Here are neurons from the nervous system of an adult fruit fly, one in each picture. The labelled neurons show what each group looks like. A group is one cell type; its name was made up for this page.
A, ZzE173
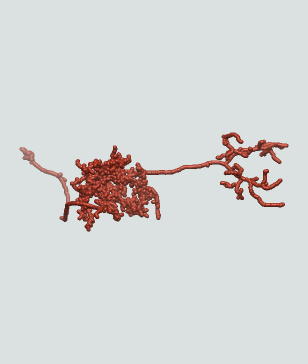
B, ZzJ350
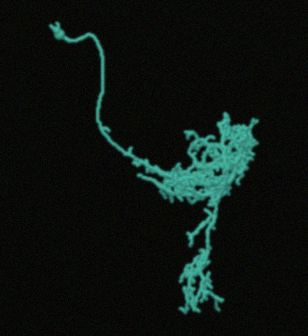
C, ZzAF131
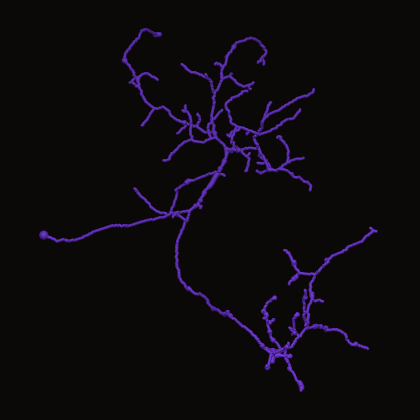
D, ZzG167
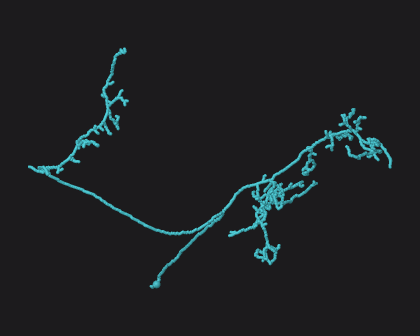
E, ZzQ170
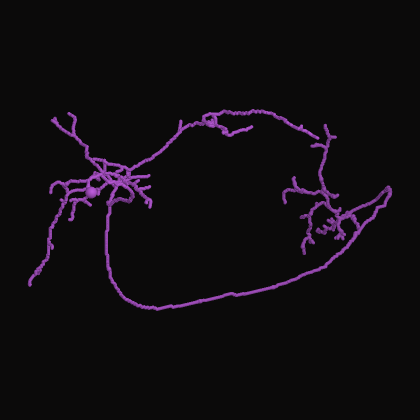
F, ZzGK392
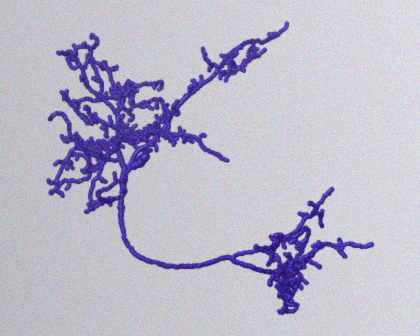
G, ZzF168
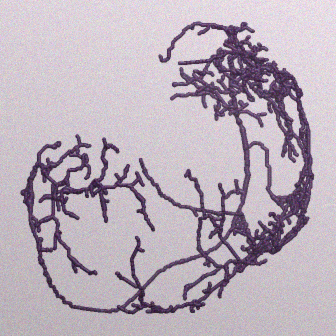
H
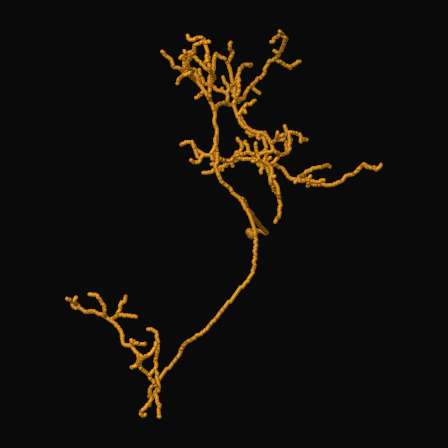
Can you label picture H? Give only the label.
ZzG167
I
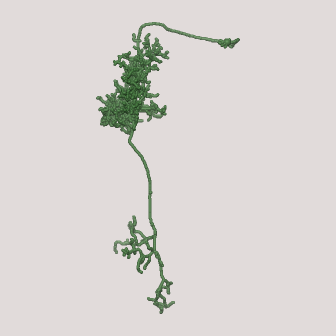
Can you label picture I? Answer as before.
ZzE173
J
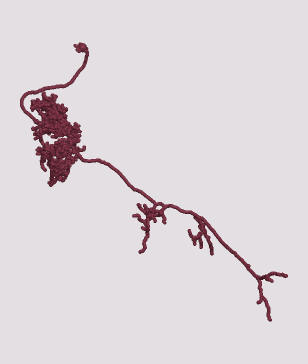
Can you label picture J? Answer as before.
ZzE173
